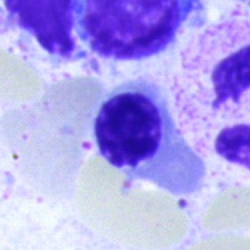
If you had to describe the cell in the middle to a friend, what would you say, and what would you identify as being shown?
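Outline irregular, drawn out toward lower right. Nucleus off-centre, toward upper left. Chromatin dense, dark purple, a few paler patches. Cytoplasm without granules. Erythroblast.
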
